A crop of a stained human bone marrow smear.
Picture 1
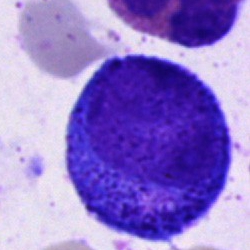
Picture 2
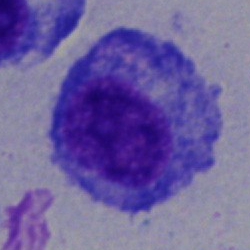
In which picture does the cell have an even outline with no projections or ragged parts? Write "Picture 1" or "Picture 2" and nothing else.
Picture 1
